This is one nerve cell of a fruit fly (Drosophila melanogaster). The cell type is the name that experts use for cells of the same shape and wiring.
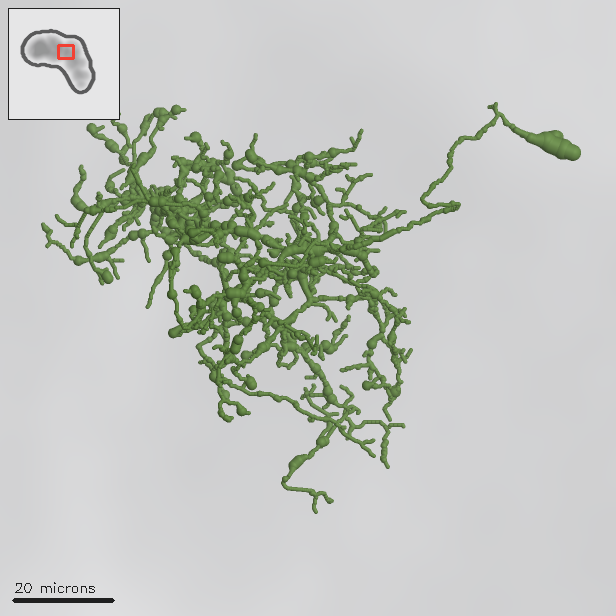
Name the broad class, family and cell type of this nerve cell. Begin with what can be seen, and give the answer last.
The cell body is at the upper right of the picture. By the scale bar it is about 110 microns wide in this view. More than a hundred branch ends can be seen. Its broad class is nerve-cord intrinsic neuron. Its family is hemilineage 04B. It is of cell type IN04B014.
